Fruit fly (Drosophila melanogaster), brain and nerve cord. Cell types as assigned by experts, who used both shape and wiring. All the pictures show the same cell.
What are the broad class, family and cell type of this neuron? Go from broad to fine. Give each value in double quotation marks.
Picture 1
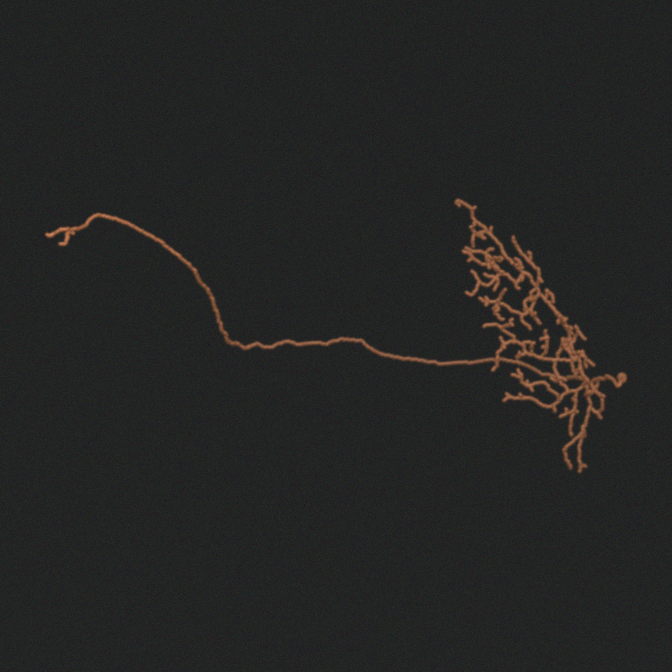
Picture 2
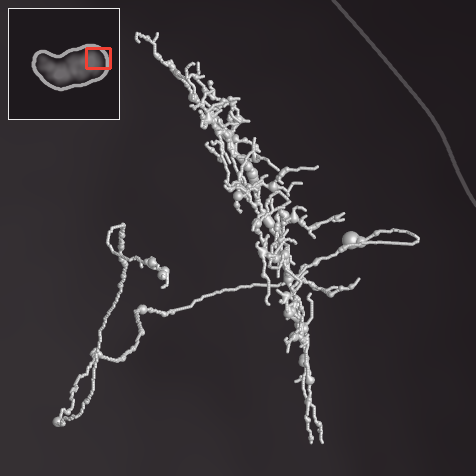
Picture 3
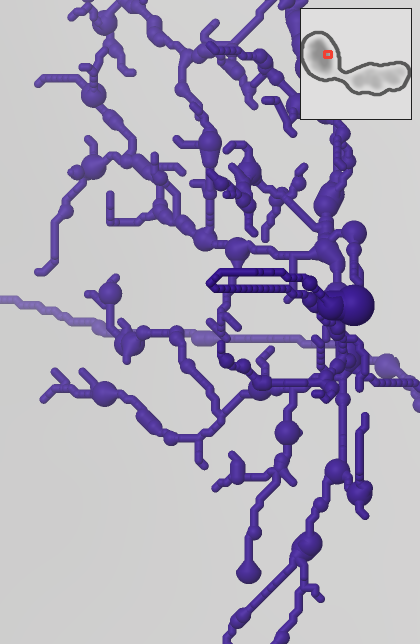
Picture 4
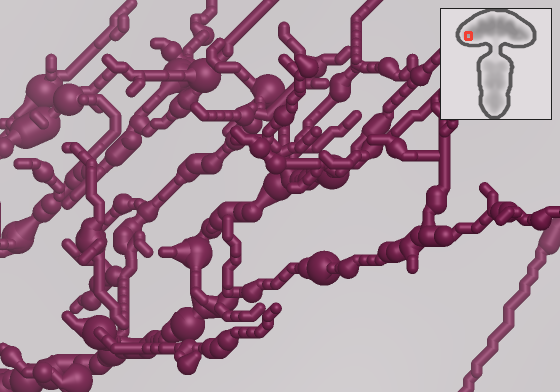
"visual projection neuron", "MeTu", "MeTu3b"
